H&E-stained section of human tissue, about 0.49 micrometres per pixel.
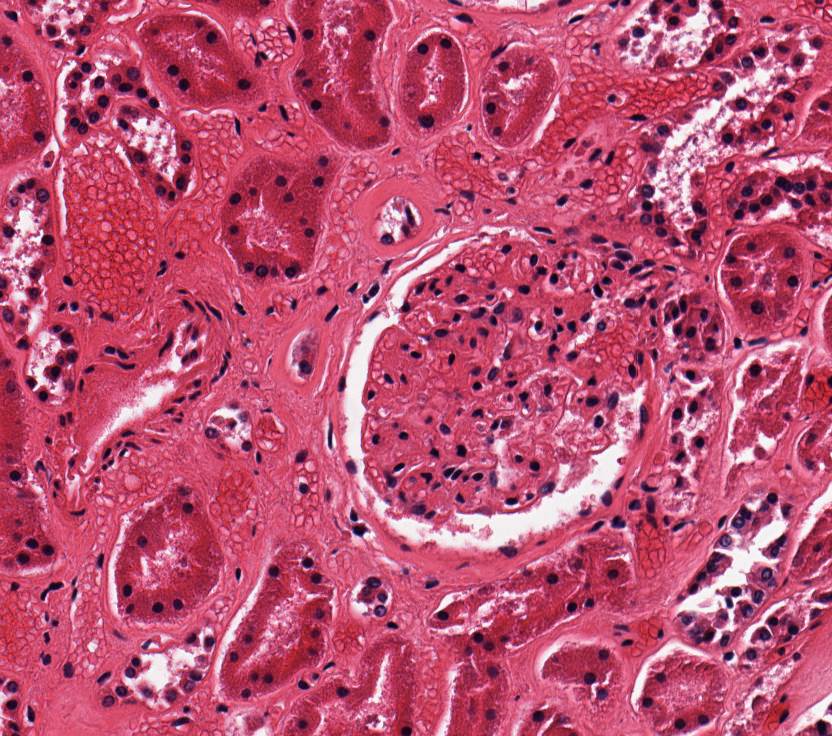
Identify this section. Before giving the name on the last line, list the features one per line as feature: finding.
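Glomerulus: a single one, just right of centre, tubules all round
Tuft: crowded with small dark nuclei in pink material
Tubules: mostly one cuboidal layer, deep pink granular cytoplasm, round dark nuclei
Arteriole: small, thick pink wall, narrow lumen, just above the glomerulus at upper left
Name: renal cortex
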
